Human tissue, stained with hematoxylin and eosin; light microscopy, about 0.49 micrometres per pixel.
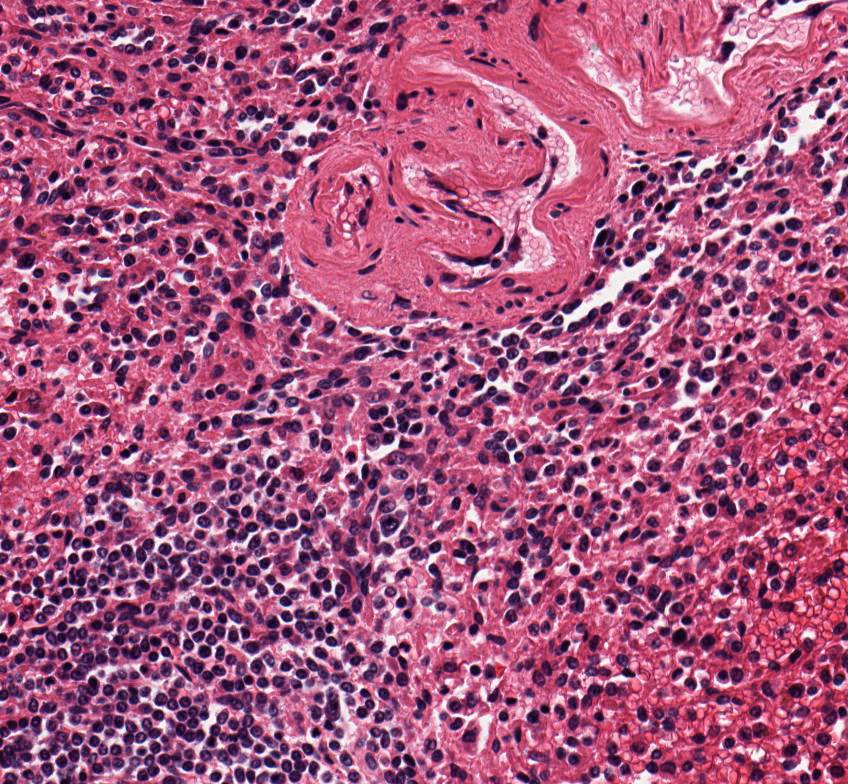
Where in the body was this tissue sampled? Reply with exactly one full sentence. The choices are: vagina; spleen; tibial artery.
The tissue fragment was taken from the spleen.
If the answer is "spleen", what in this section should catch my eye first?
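In this spleen, lymphocytes with dark round nuclei and scant cytoplasm crowd most tightly in the lower left.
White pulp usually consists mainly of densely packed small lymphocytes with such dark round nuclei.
Lower right, red blood cells lie packed among the other cells.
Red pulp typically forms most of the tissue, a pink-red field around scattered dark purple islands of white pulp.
A thick-walled vessel with a pink fibrous wall sits in the upper centre; vessel lumina at the top contain red blood cells.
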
